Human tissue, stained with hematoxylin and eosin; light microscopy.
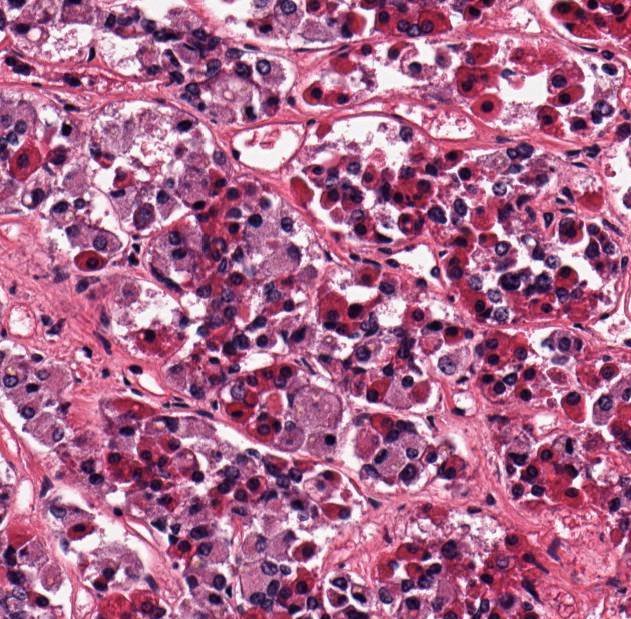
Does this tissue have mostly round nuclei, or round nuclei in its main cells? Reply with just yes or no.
Yes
